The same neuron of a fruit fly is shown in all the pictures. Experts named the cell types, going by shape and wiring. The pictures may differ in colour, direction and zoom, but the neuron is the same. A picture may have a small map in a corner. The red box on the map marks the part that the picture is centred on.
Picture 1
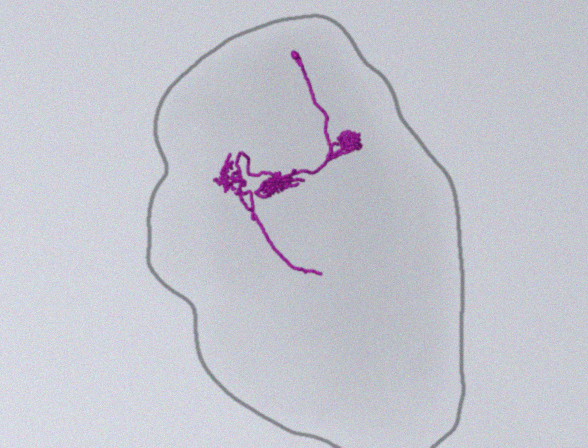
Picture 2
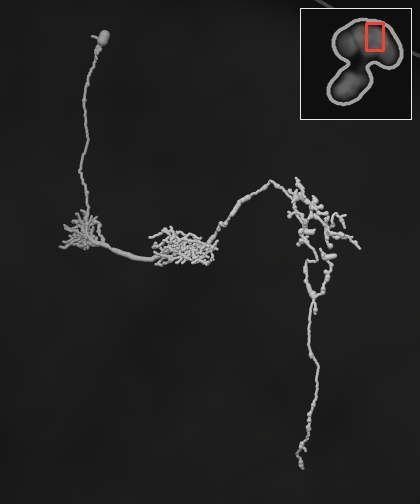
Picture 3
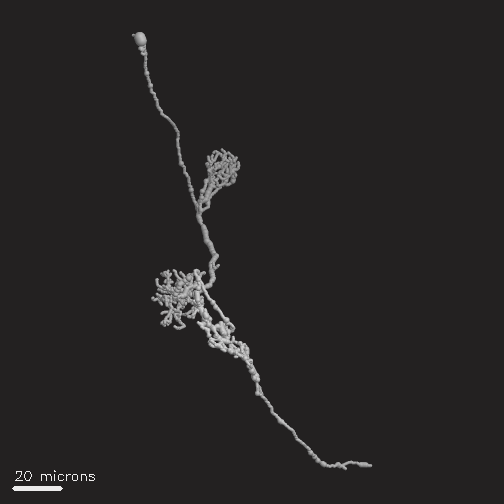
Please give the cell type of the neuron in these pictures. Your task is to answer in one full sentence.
The cell type held by this neuron is PFL1.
